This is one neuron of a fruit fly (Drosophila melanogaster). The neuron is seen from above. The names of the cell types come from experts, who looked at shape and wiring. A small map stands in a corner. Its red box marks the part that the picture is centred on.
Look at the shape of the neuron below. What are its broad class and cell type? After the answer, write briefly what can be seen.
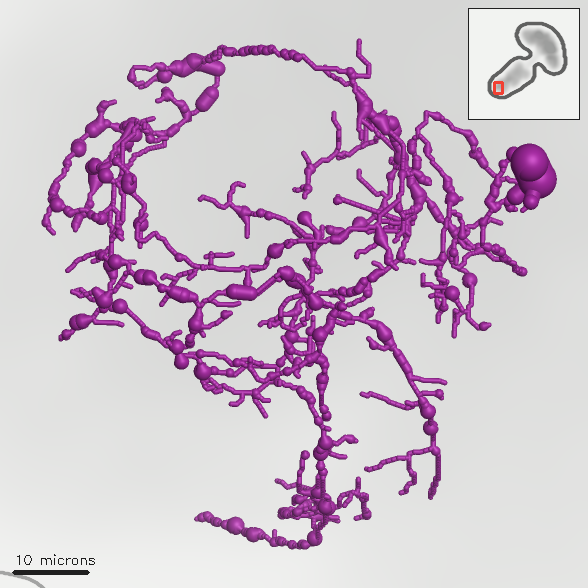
Its broad class is nerve-cord intrinsic neuron. The cell type is INXXX378. It lies in the nerve cord. From top to bottom in the picture it spans about 70 microns. Dozens of branch ends can be seen.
